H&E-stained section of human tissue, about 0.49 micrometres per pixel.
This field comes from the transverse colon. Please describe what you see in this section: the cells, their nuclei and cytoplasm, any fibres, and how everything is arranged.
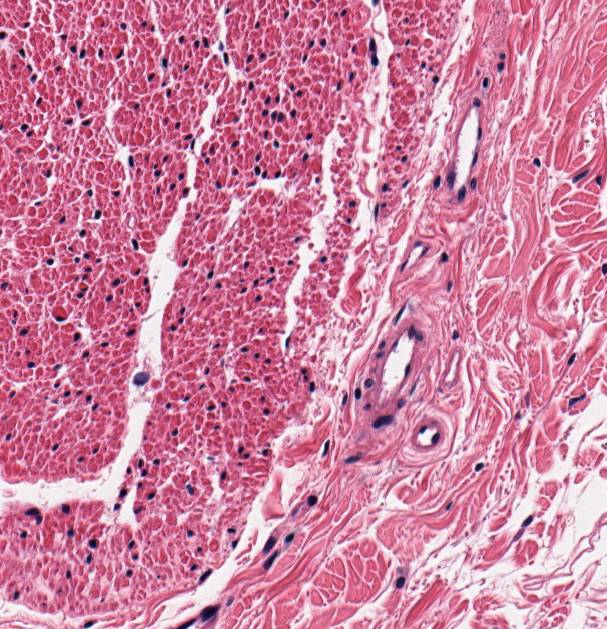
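On the left half of the field you've got densely packed fibres cut in cross-section, showing up as small round to polygonal pink profiles. Small dark blue nuclei are scattered singly among them. There's no epithelium anywhere, and no fat cells either.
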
